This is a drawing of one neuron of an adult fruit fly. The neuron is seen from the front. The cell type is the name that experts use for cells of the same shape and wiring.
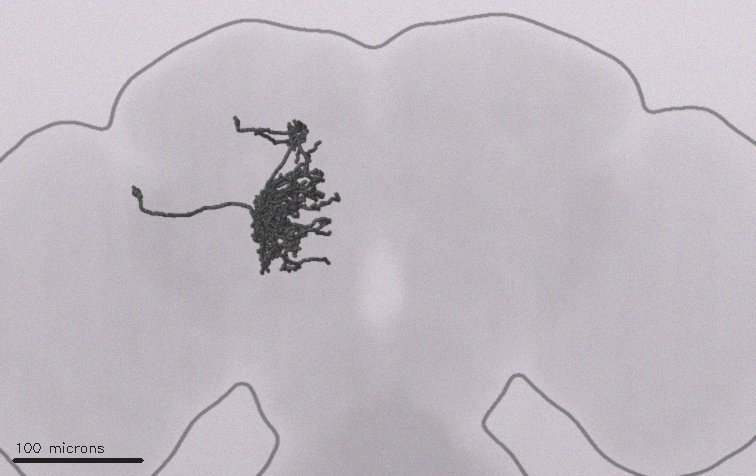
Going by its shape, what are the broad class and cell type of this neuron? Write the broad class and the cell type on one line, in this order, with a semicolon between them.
central-brain intrinsic neuron; LAL052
